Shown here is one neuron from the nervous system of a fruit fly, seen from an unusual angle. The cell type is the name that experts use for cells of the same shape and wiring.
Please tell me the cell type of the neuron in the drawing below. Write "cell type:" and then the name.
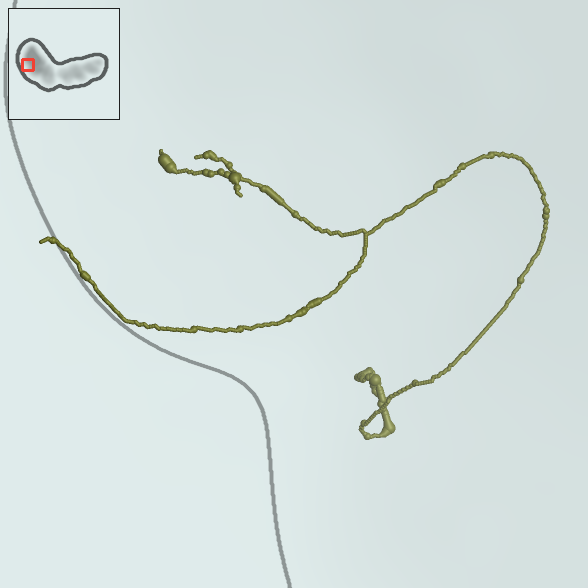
cell type: ORN_VM5d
